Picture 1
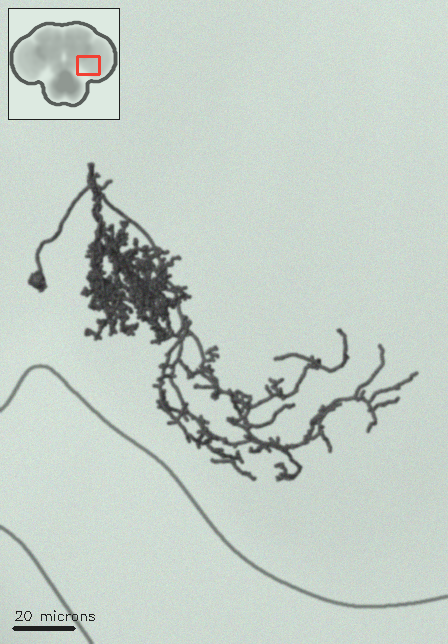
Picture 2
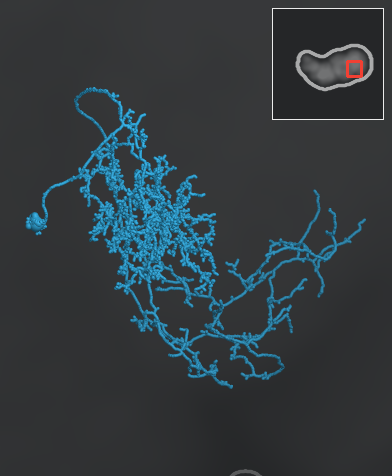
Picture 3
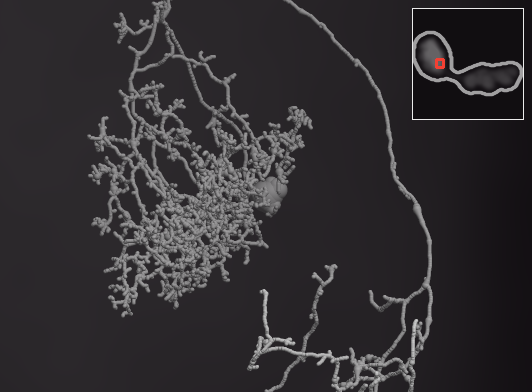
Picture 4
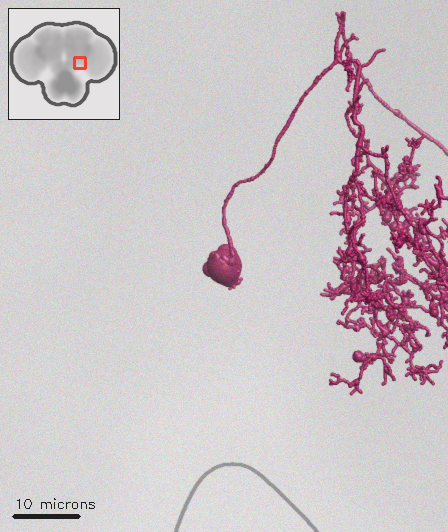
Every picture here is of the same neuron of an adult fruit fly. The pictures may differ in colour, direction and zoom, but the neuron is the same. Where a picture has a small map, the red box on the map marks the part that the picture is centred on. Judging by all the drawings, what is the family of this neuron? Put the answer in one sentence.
The family is LOLP.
